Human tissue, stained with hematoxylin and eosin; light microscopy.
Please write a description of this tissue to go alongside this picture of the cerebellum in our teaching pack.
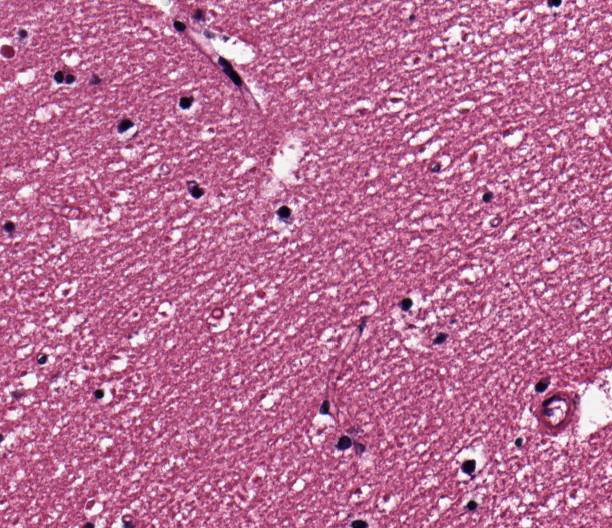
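A uniform pink, finely fibrillary background fills the whole field, without epithelium or glands. Cells are sparse, seen as small, round, dark-staining nuclei scattered singly. Numerous small clear vacuoles dot the background and give it a finely spongy look. From the top edge, a thin capillary with elongated dark nuclei runs diagonally downward toward the upper centre.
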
